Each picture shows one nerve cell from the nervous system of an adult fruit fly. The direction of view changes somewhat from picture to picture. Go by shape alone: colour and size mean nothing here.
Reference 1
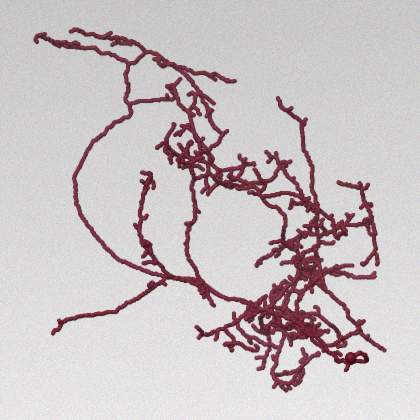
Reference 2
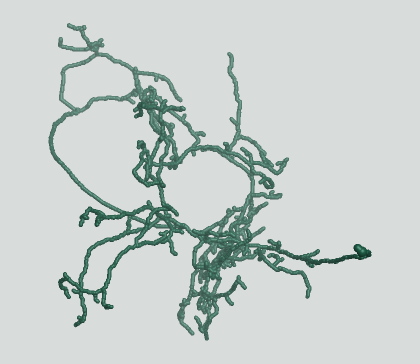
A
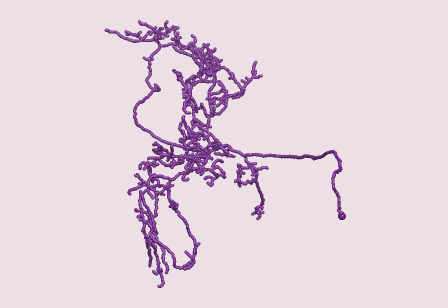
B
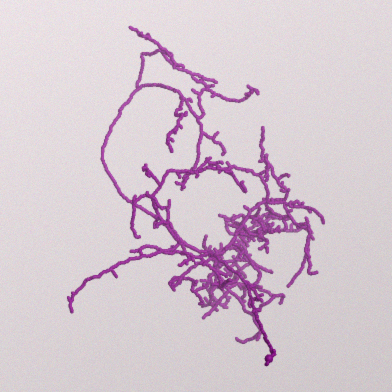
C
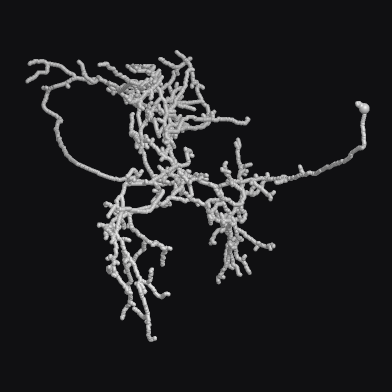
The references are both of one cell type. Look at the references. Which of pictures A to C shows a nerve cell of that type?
B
